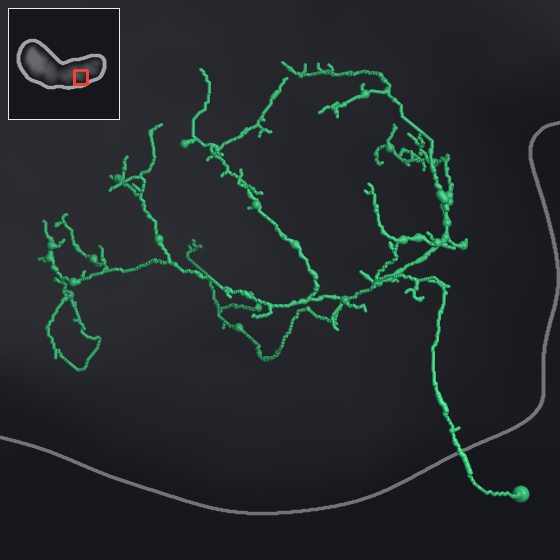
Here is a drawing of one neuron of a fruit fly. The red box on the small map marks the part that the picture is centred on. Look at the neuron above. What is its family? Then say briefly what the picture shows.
The family is hemilineage 20A.22A. This is a nerve-cord intrinsic neuron. Its cell body lies at the lower right of the picture. Dozens of branch ends can be seen.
